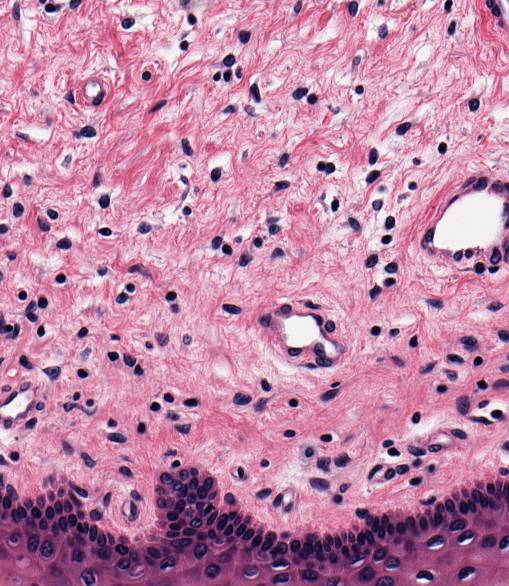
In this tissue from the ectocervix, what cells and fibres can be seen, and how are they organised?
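Epithelial band along bottom edge; fibrous stroma fills the field above. Epithelium stratified, basal layer crowded with dark, closely packed nuclei. Epithelium-stroma junction undulating, not straight. Small dark-nucleated cells scattered fairly evenly through stroma, not clustered.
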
